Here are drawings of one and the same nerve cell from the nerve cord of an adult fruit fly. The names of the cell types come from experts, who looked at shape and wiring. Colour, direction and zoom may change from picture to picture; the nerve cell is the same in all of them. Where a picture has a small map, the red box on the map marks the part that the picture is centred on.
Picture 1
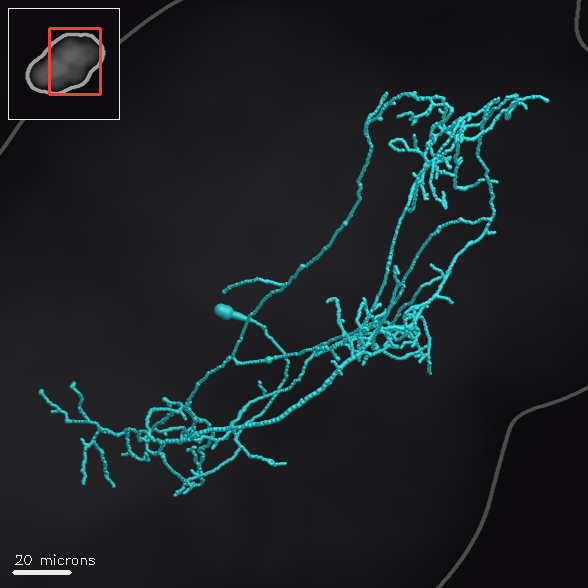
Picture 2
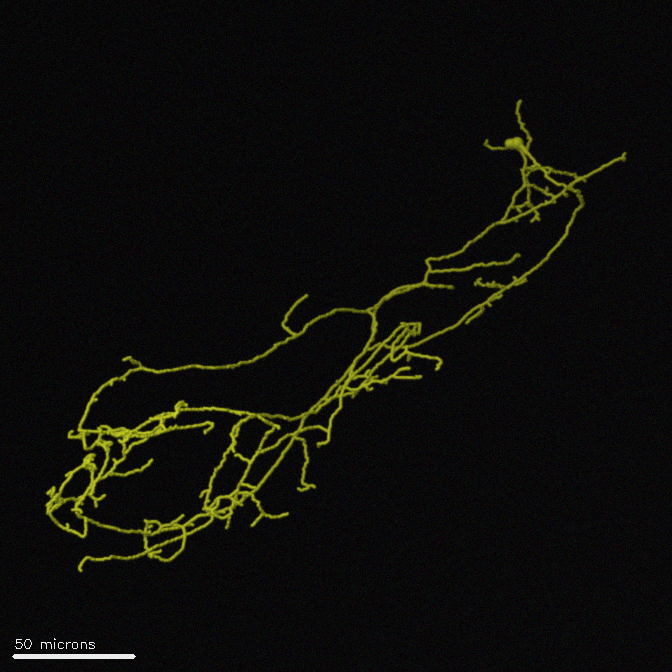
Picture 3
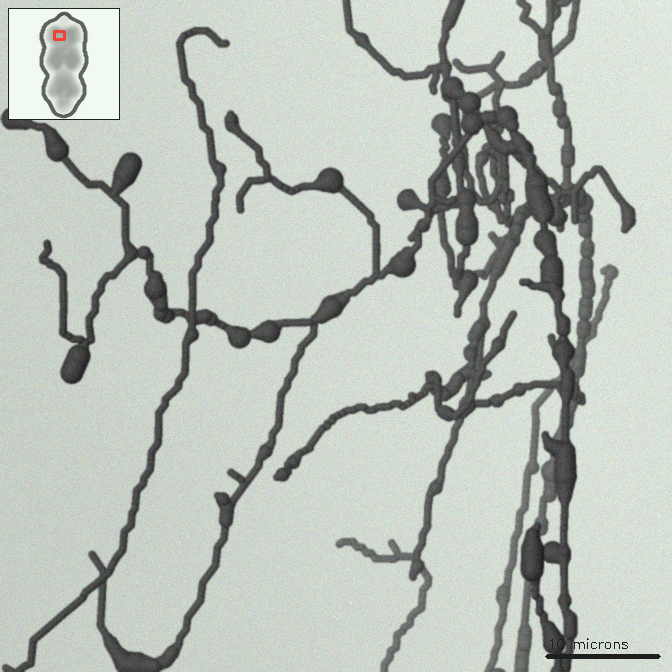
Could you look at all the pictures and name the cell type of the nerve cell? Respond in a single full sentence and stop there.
The nerve cell is of cell type IN17A037.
